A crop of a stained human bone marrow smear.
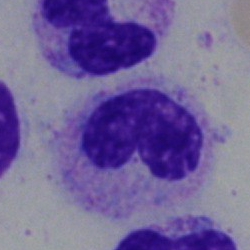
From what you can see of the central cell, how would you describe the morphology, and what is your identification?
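Take the cell in the middle: its outline is roughly round. The nucleus is indented from its lower side, which gives it a kidney shape, and you won't find any nucleoli in it. Around it, the cytoplasm makes a moderately wide rim. That's a band neutrophil.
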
